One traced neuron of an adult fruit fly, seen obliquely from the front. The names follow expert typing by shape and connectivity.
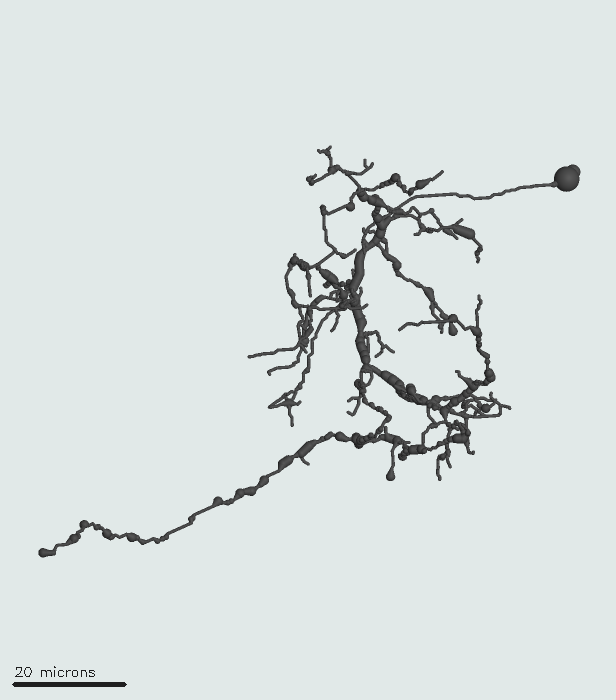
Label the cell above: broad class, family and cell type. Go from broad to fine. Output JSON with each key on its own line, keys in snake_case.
{
 "broad_class": "nerve-cord intrinsic neuron",
 "family": "hemilineage 20A.22A",
 "cell_type": "IN20A.22A048"
}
